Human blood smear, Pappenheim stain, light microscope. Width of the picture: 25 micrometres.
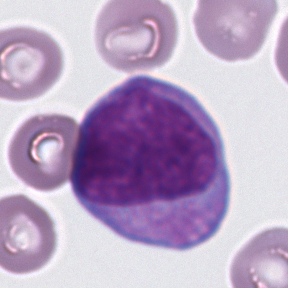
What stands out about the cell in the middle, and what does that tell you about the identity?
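The cell has a smooth, rounded outline without surface projections. Its nucleus is oval and shows no notch, fold or lobes. Fine, faint purplish granules lie in the cytoplasm, and no vacuoles are present there. This is an atypical promyelocyte.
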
